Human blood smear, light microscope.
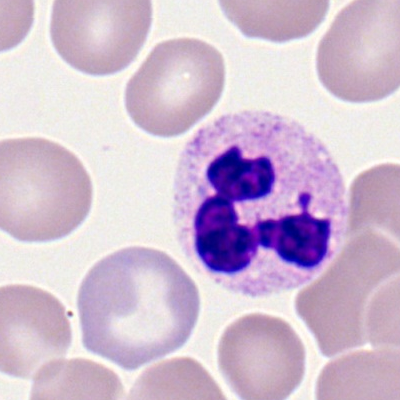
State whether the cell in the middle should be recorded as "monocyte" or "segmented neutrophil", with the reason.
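It is a segmented neutrophil. First, the nucleus is divided into three separate lobes.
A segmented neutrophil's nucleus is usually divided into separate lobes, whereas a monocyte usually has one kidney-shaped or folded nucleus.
Second, the cytoplasm is plentiful and pale pinkish-lilac.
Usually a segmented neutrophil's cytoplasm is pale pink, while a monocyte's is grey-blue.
Fine lilac granules are scattered throughout it.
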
